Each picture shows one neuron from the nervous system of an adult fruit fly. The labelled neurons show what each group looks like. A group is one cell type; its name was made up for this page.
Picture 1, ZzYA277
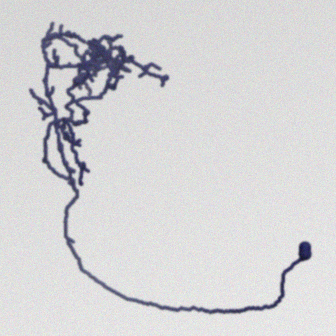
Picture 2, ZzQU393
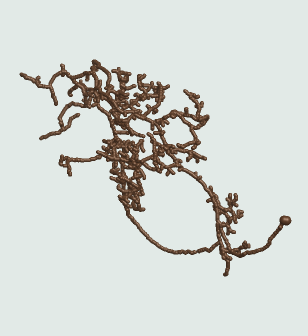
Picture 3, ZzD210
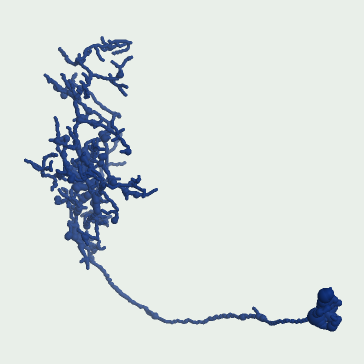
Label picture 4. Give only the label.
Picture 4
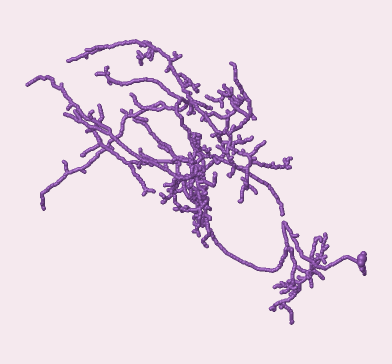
ZzQU393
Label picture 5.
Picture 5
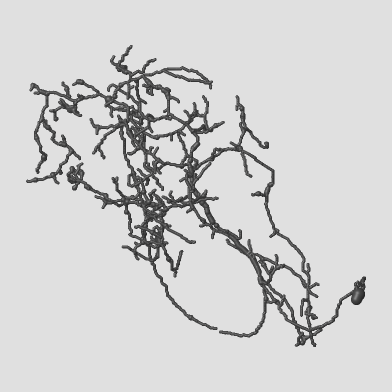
ZzQU393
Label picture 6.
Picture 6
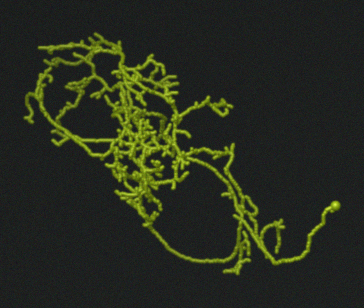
ZzQU393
